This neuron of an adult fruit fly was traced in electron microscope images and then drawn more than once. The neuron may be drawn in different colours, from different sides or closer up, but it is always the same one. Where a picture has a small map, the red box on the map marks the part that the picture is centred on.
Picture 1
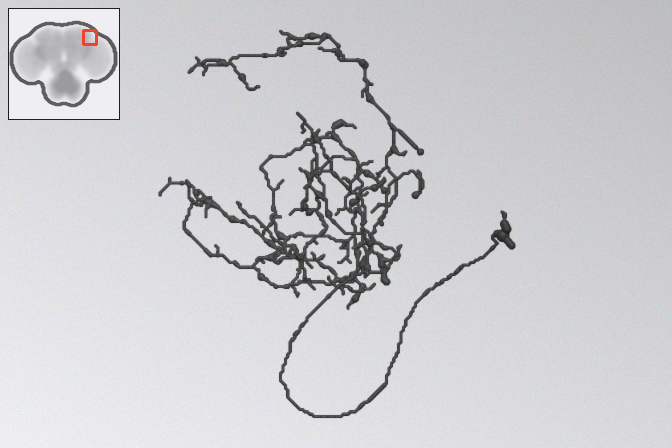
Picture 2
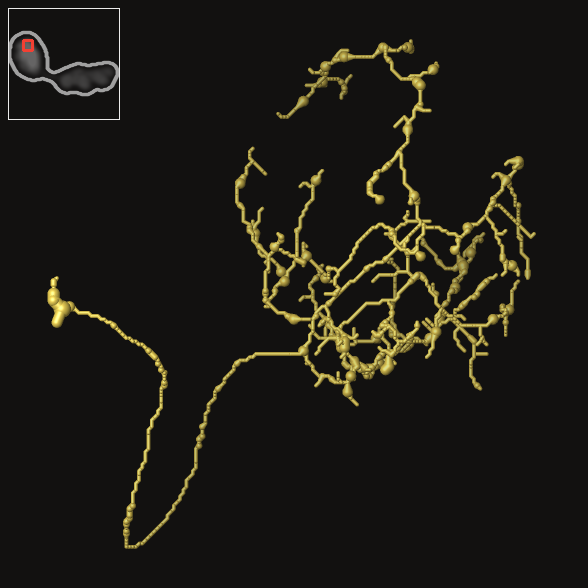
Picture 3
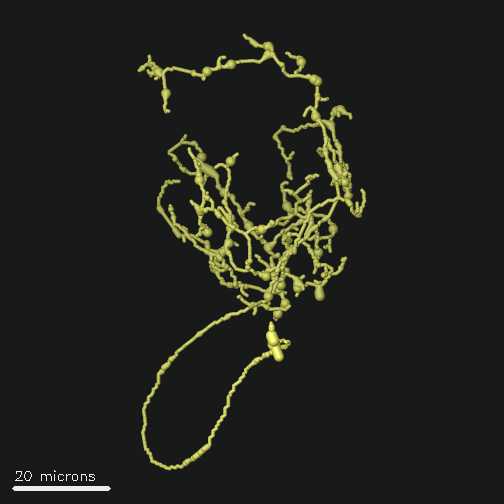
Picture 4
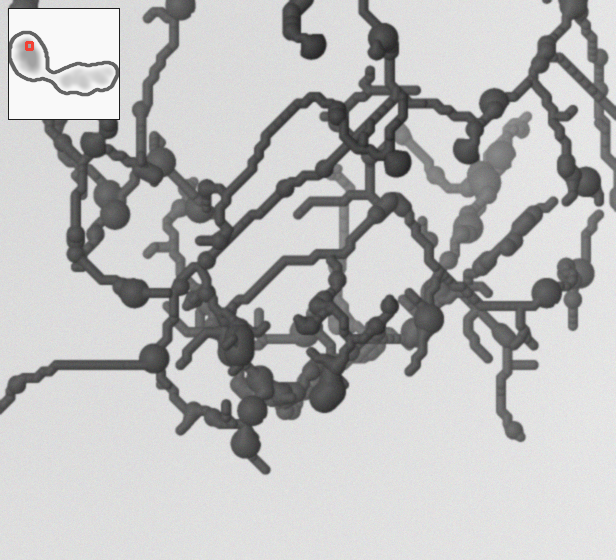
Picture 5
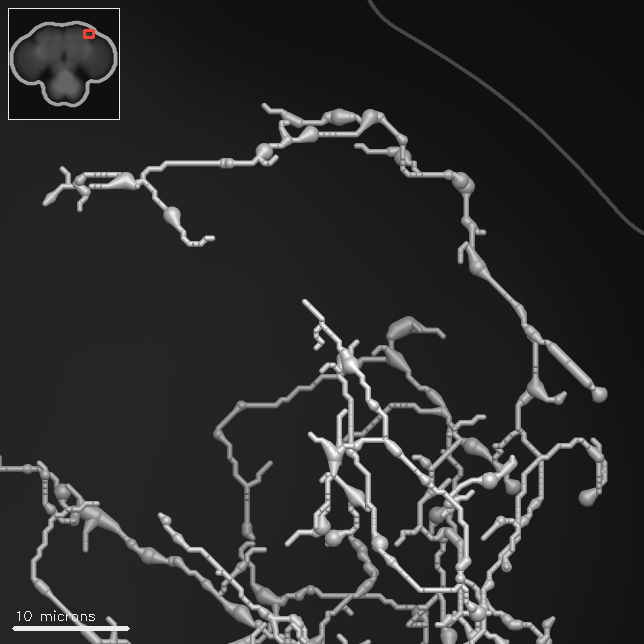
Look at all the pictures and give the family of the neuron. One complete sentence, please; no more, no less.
The neuron is filed under family hemilineage LHl4_dorsal.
